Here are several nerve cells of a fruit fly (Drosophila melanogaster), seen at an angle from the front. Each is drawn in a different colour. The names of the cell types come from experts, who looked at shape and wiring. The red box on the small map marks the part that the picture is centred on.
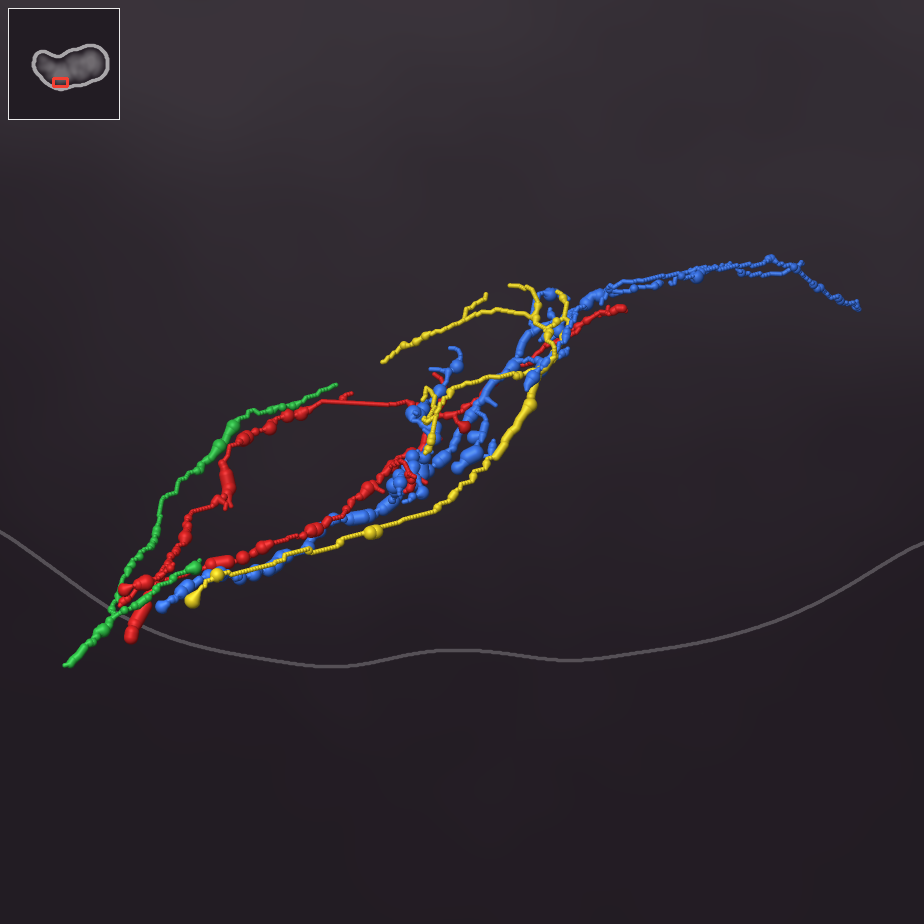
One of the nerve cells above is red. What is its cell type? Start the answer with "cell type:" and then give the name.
cell type: LgLG7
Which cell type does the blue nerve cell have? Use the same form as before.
cell type: LgLG8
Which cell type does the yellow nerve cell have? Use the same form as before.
cell type: LgLG2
